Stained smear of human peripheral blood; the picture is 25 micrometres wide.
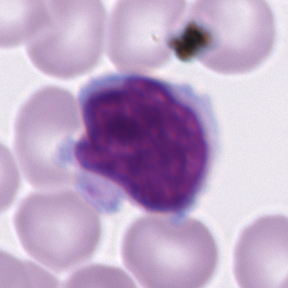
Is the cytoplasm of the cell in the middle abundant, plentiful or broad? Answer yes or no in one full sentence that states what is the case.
No, its nucleus occupies most of the cell, with scant cytoplasm.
